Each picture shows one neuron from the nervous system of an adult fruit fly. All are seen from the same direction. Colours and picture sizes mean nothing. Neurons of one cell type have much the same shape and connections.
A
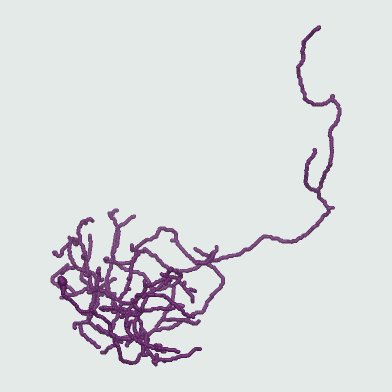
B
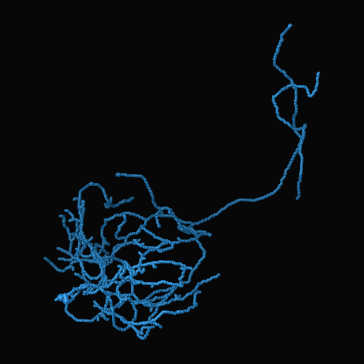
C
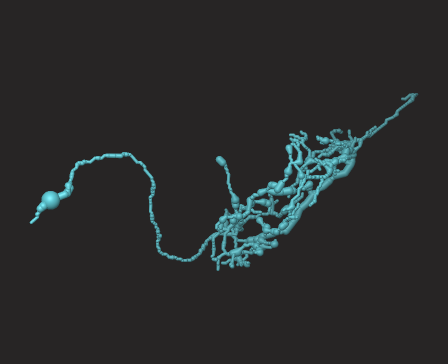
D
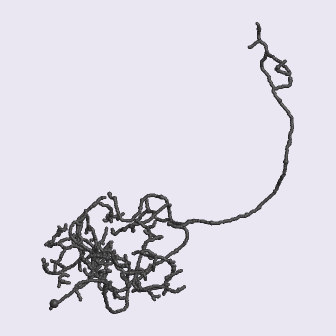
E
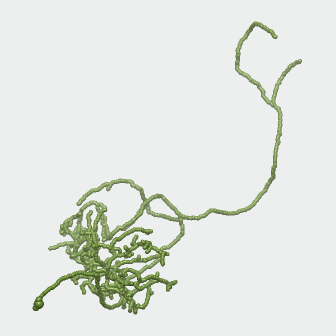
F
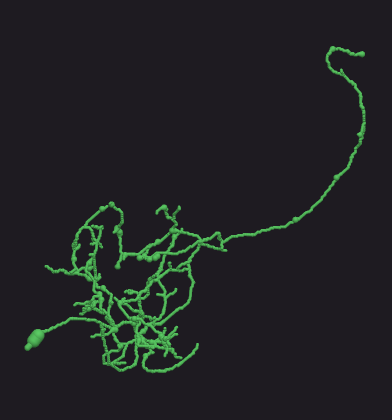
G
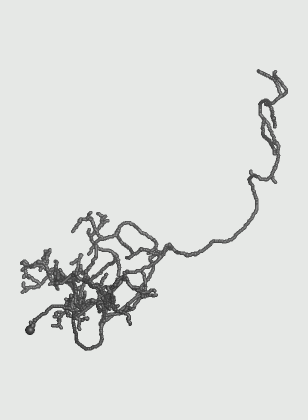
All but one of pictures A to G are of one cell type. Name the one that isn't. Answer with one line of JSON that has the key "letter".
{"letter": "C"}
